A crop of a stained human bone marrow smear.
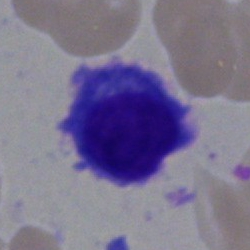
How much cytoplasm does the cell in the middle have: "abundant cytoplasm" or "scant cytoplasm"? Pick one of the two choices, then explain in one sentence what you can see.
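Scant cytoplasm. The scant cytoplasm is a deep, intense blue.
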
